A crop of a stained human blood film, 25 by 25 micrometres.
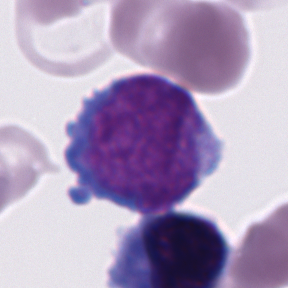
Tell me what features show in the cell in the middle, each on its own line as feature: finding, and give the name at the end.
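Nucleus: fills most of the cell
Cytoplasm: narrow blue rim
Left edge: small rounded blebs projecting
Lower left: small detached blue bleb just off the cell
Name: myeloblast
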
